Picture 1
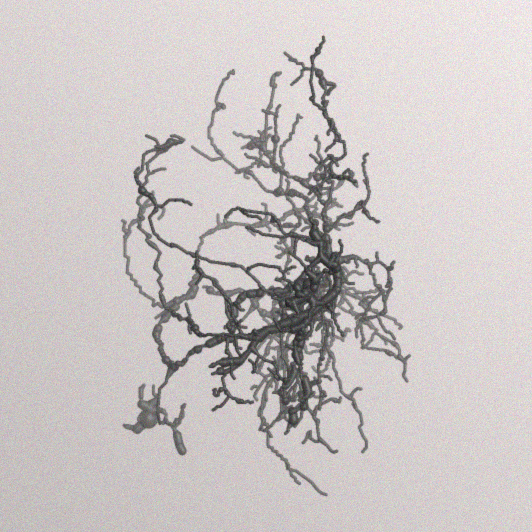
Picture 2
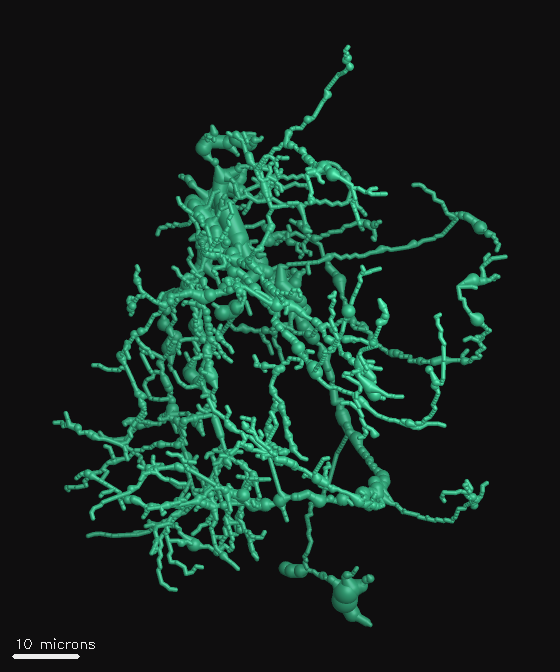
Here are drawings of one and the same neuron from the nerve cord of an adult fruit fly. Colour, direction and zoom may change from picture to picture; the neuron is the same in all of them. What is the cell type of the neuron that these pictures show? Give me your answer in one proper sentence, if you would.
This neuron is of the type MNad22.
